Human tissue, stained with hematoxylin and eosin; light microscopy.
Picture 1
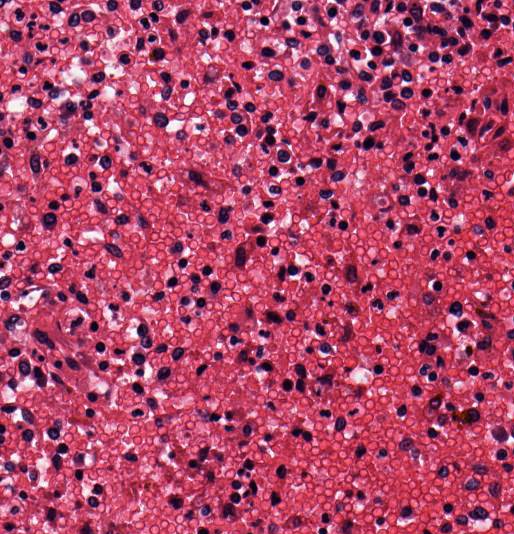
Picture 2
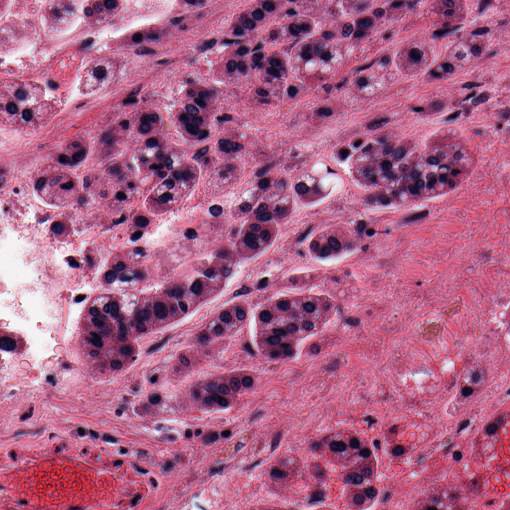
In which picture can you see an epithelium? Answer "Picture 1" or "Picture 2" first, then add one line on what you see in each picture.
Picture 2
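What picture 1 shows: No epithelium or glands are present anywhere in the field.
What picture 2 shows: Epithelial cells are arranged in small solid nests and cords scattered through the upper and central parts of the field.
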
